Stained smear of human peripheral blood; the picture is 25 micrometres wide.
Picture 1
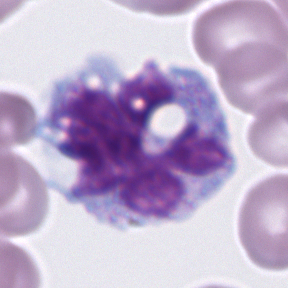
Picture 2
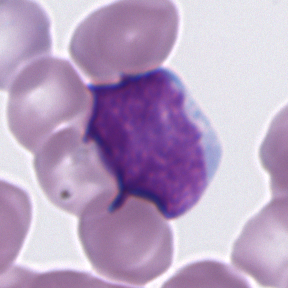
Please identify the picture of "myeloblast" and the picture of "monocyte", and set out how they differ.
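Picture 1: monocyte. Picture 2: myeloblast. Monocyte nucleus fills most of the cell and is folded into several broad lobes, with deep purple chromatin.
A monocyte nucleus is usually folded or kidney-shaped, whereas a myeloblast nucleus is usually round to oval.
Myeloblast nucleus also fills most of the cell but leaves only a narrow rim of pale blue cytoplasm.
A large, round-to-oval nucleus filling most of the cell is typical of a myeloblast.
Monocyte cytoplasm pale greyish blue, a moderate rim around the nucleus, with only fine faint speckling and no coarse granules; myeloblast cytoplasm without visible granules.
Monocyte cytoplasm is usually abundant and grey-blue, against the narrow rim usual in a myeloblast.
Outline: monocyte irregular and ragged, its cytoplasmic edge frayed into small fine projections; myeloblast angular, indented where red cells press on its left, top and bottom, its right side bordering empty background.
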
